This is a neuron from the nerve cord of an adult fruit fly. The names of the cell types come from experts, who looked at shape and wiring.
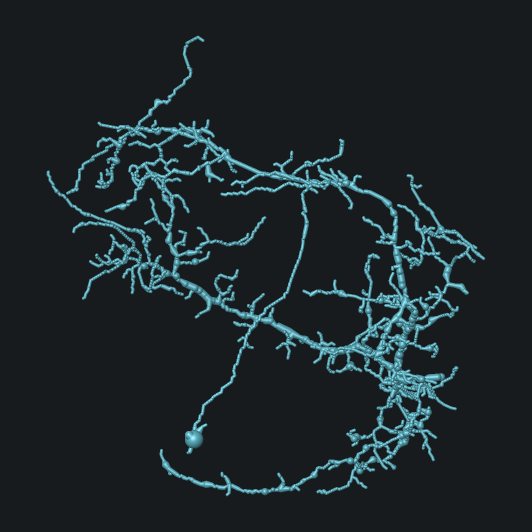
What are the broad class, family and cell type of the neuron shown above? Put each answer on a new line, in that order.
nerve-cord intrinsic neuron
hemilineage 03A
IN03A074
